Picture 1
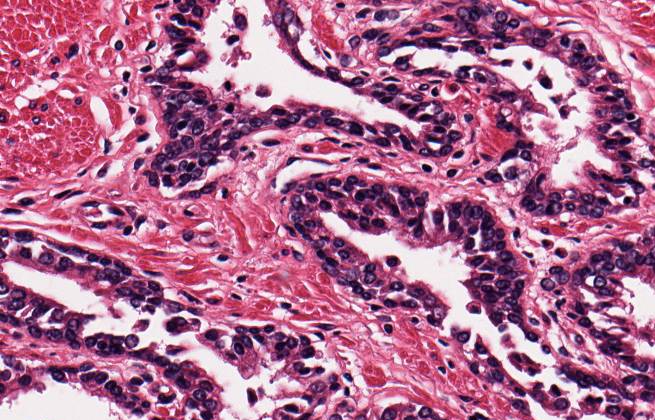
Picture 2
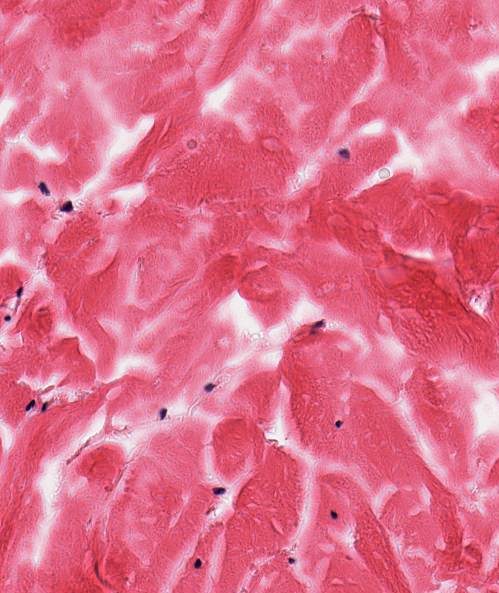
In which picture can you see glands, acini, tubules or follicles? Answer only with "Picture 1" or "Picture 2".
Picture 1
